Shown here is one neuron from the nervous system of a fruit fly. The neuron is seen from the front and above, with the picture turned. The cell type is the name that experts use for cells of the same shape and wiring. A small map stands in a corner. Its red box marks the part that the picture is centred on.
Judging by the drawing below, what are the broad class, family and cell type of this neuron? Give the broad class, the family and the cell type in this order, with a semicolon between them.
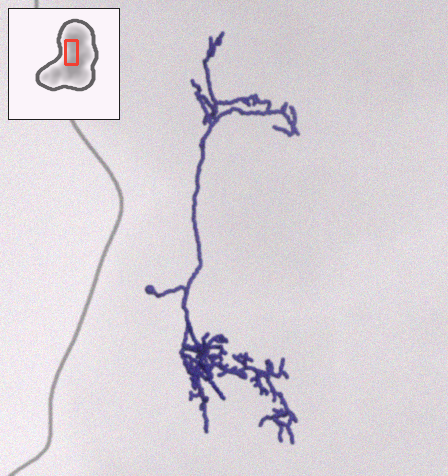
central-brain intrinsic neuron; hemilineage DM1_dorsal; CB4070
